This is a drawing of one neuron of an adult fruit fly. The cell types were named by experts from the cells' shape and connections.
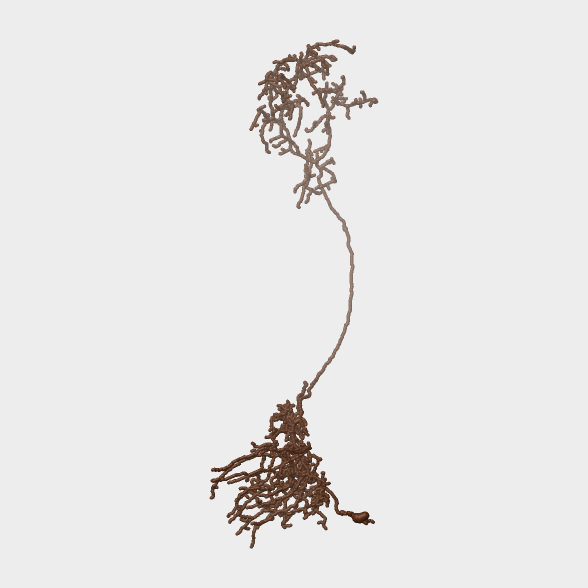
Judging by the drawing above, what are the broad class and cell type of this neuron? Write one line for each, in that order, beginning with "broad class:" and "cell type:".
broad class: central-brain intrinsic neuron
cell type: PRW002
